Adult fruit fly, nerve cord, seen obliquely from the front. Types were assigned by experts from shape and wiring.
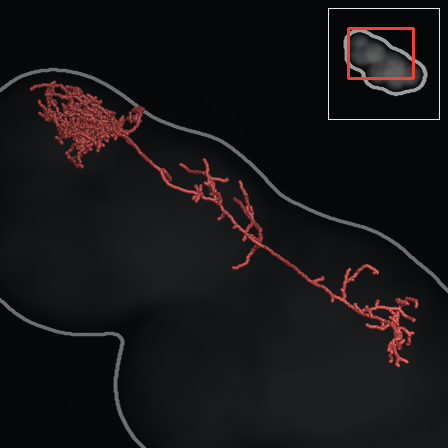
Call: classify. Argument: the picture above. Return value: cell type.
IN12A025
